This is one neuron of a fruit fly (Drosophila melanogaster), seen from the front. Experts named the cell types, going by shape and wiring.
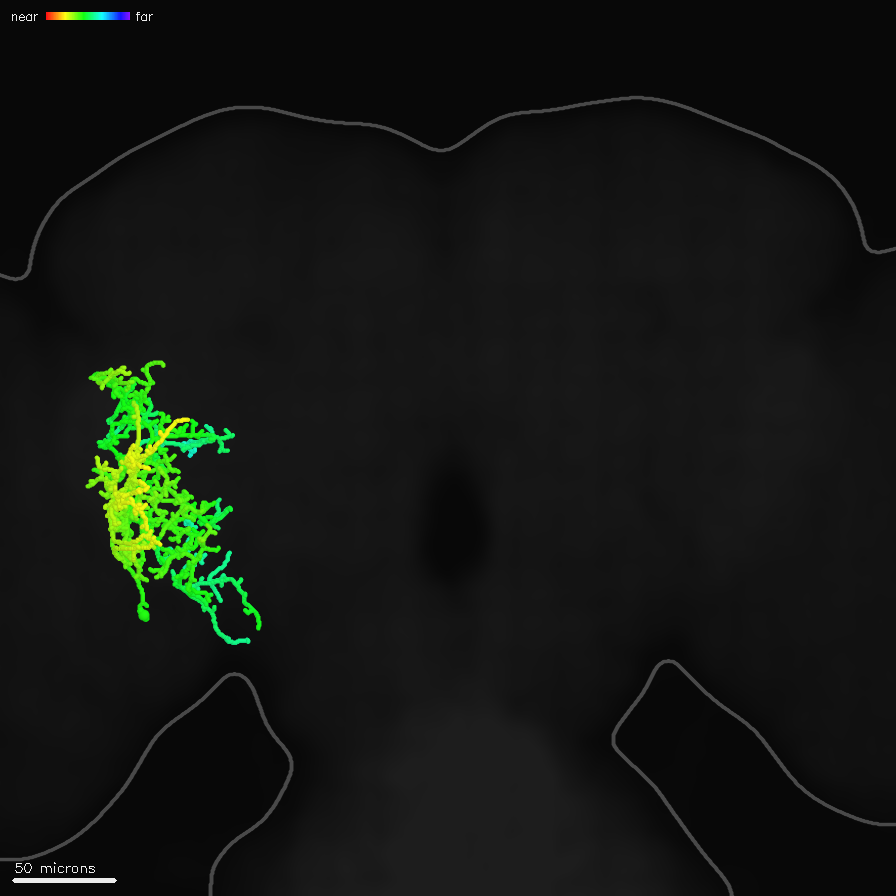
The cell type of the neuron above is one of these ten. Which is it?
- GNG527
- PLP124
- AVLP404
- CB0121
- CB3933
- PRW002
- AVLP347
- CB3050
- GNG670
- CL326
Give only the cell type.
AVLP347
